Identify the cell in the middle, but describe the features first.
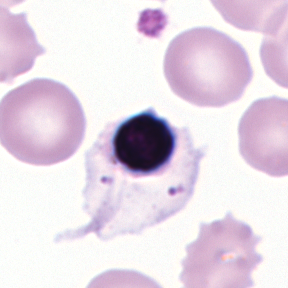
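Look first at the nucleus: it sits in the upper part of the cell, and its chromatin is dense and very dark purple. The cytoplasm around it is very pale, nearly colourless, and a few small dark purple dots lie in it below the nucleus. This cell is a normoblast.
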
